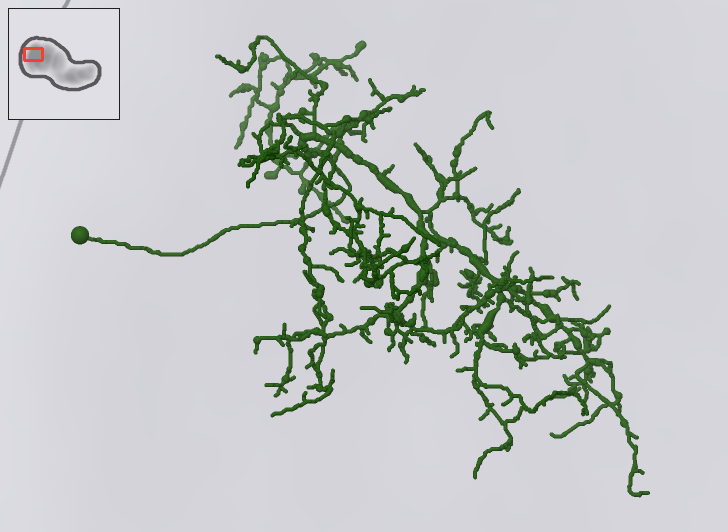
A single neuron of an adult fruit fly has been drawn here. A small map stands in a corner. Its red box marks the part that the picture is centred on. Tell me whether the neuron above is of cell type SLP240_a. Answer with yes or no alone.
no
